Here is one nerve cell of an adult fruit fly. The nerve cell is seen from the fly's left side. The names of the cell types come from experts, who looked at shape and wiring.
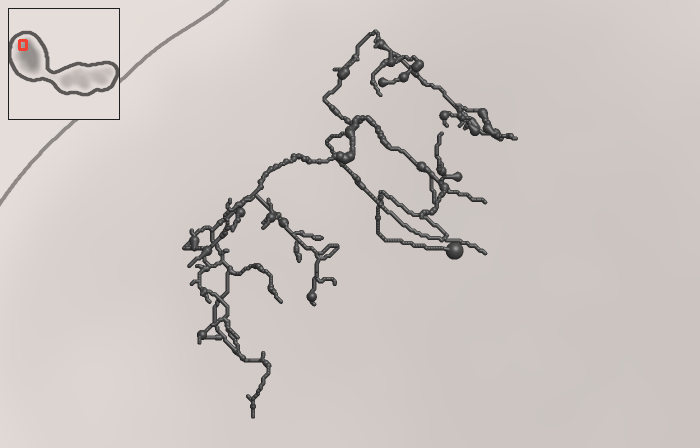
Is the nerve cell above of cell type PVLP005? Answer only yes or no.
no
